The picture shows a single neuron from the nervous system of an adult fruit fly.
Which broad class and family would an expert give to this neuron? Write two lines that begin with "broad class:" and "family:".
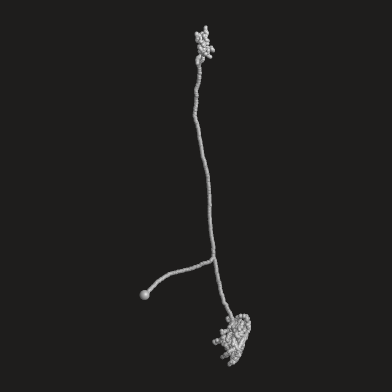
broad class: central-brain intrinsic neuron
family: hemilineage VLPa2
